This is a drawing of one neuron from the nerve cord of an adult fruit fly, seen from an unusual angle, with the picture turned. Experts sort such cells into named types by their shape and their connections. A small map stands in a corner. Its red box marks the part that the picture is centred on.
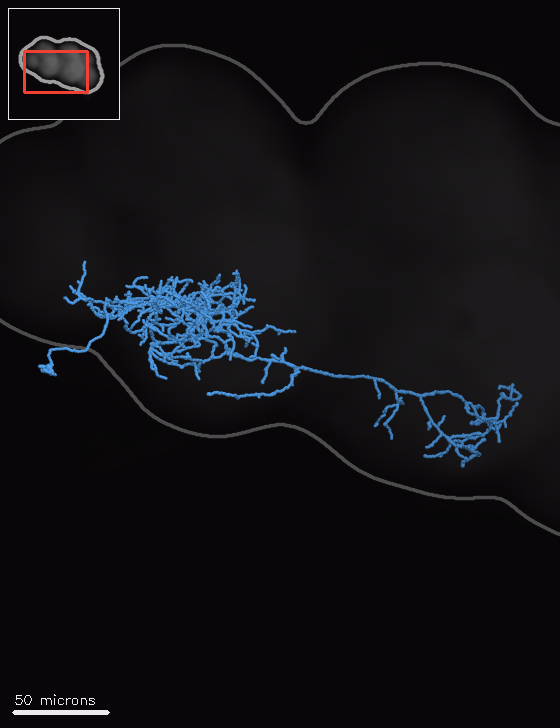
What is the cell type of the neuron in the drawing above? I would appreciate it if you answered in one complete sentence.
So far as cell type goes, this neuron is IN12A025.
